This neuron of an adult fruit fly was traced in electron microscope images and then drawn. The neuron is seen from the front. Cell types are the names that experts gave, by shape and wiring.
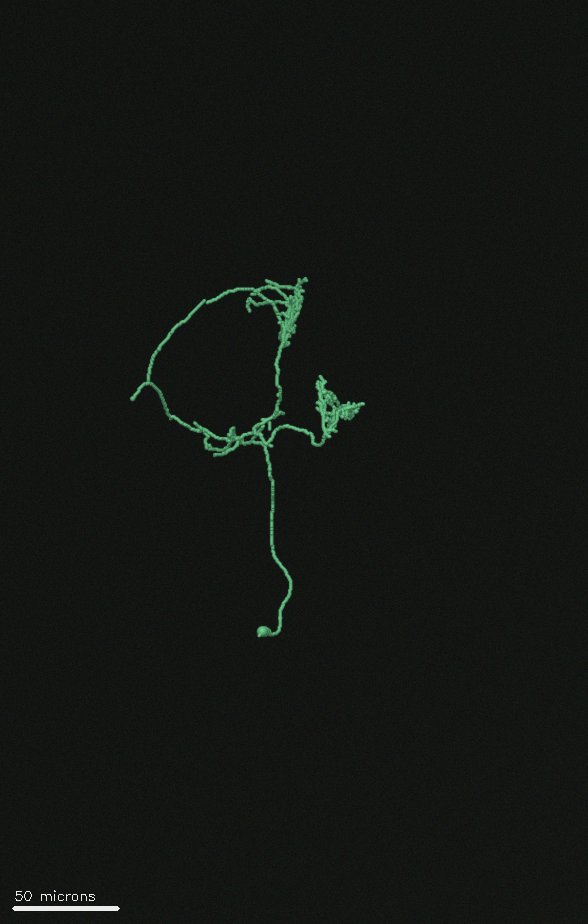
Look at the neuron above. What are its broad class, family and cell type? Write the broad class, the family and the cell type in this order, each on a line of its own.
nerve-cord intrinsic neuron
hemilineage 06B
IN06B062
